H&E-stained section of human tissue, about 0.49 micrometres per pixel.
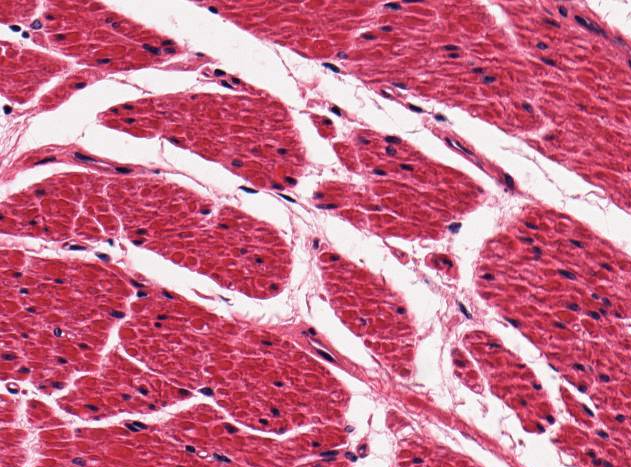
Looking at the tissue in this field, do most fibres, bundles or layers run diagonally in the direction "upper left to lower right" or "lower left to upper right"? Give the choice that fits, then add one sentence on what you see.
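Upper left to lower right. The white clefts between bundles run mainly from upper left to lower right.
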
